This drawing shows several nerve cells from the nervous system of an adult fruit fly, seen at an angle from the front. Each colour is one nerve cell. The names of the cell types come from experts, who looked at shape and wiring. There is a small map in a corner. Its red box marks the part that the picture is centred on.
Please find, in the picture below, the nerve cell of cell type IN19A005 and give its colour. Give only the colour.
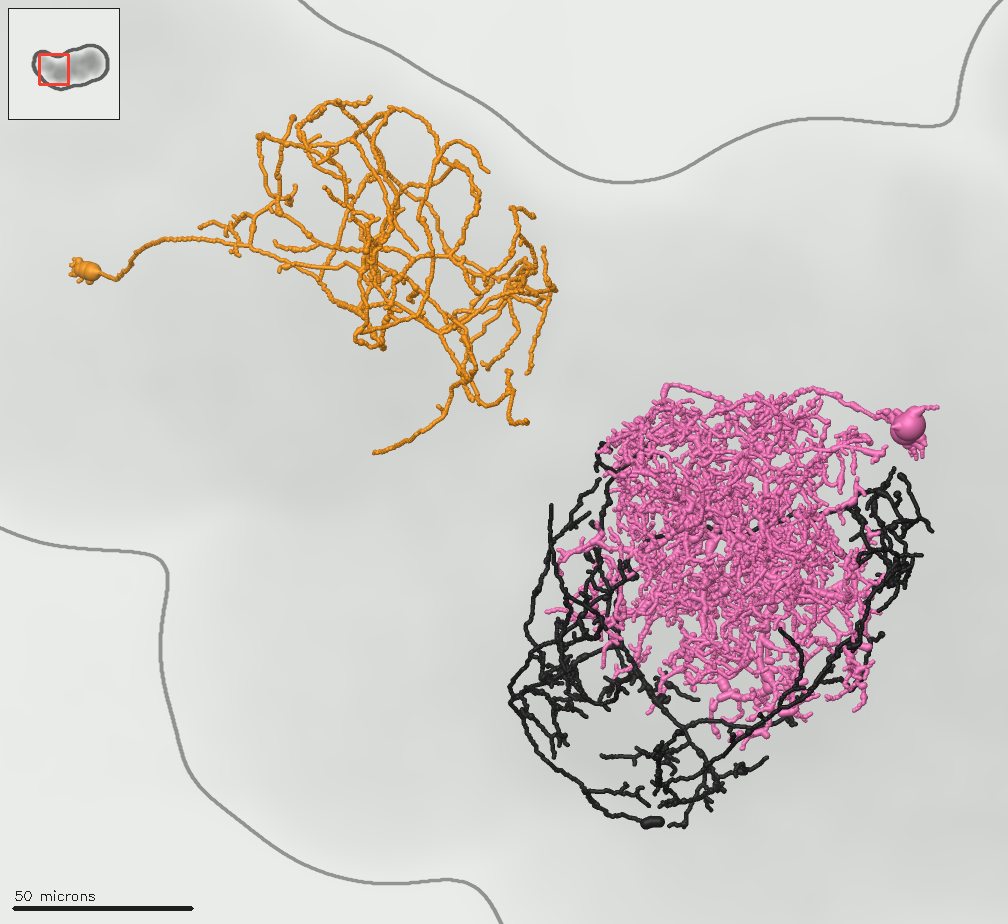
pink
